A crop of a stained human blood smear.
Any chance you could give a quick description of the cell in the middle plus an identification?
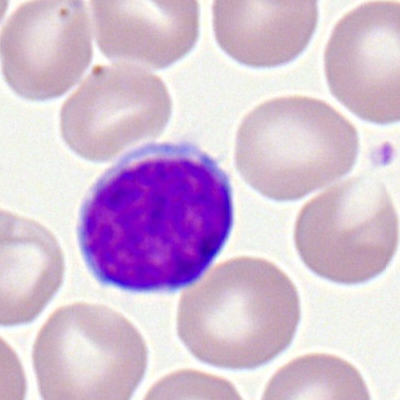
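Starting at the edge, the outline is round and smooth. Inside, the chromatin is dark purple and coarsely clumped, with paler patches between the clumps. Around the nucleus lies a scant, pale blue rim of cytoplasm, and it shows no granules. Its name: lymphocyte.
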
